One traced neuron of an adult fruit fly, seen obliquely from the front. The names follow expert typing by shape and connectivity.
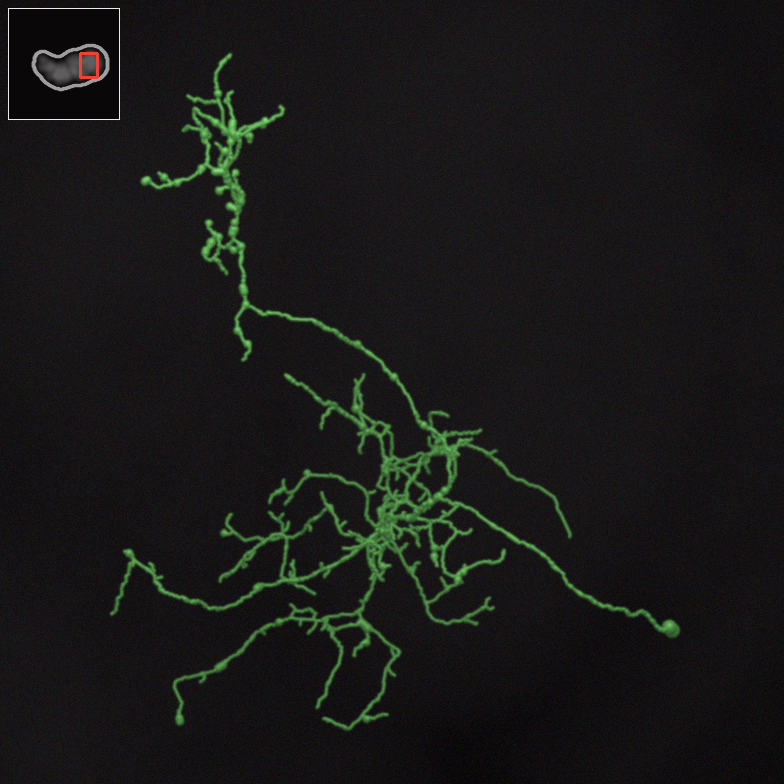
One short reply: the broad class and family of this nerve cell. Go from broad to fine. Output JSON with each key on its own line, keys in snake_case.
{
 "broad_class": "central-brain intrinsic neuron",
 "family": "hemilineage LALa1_anterior"
}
